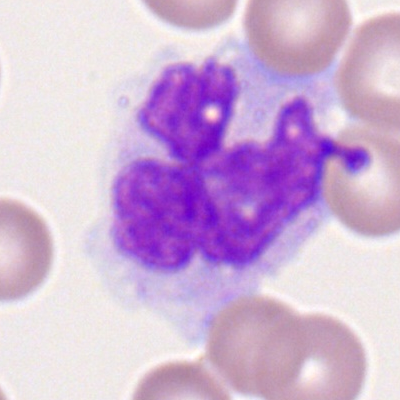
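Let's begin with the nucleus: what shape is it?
Folded into several irregular lobes, with a thin strand extending to the right.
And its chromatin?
Deep purple, coarse and patchy.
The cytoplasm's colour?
Pale grey-blue.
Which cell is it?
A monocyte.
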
